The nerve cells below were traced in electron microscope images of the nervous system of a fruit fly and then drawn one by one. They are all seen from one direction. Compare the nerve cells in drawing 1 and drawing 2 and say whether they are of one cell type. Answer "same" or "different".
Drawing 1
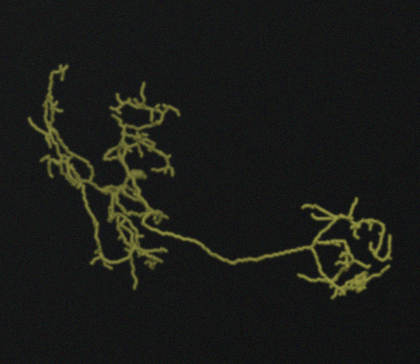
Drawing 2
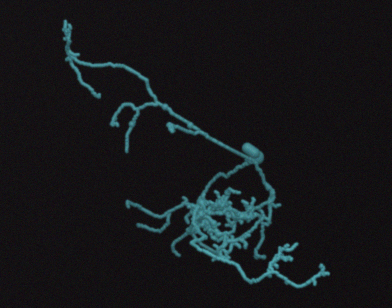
different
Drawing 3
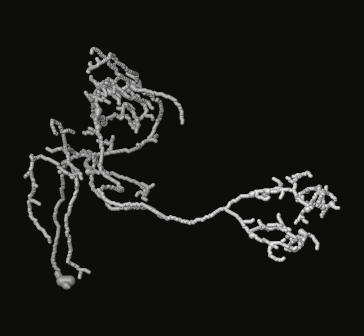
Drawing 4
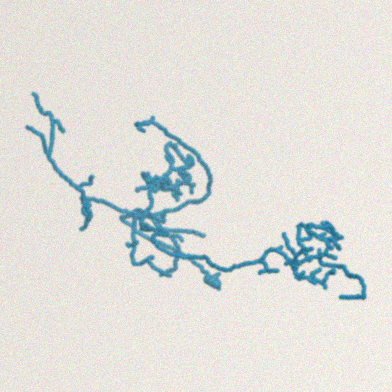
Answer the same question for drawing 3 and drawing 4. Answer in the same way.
same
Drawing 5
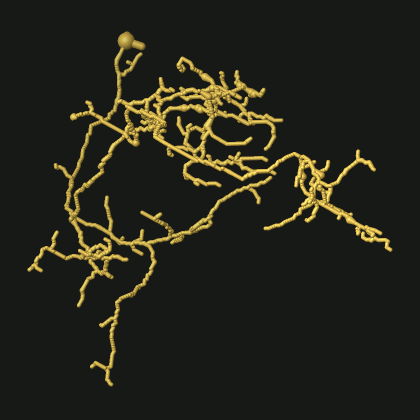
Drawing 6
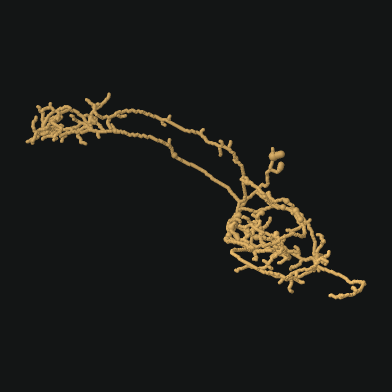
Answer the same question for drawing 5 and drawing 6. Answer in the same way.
different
